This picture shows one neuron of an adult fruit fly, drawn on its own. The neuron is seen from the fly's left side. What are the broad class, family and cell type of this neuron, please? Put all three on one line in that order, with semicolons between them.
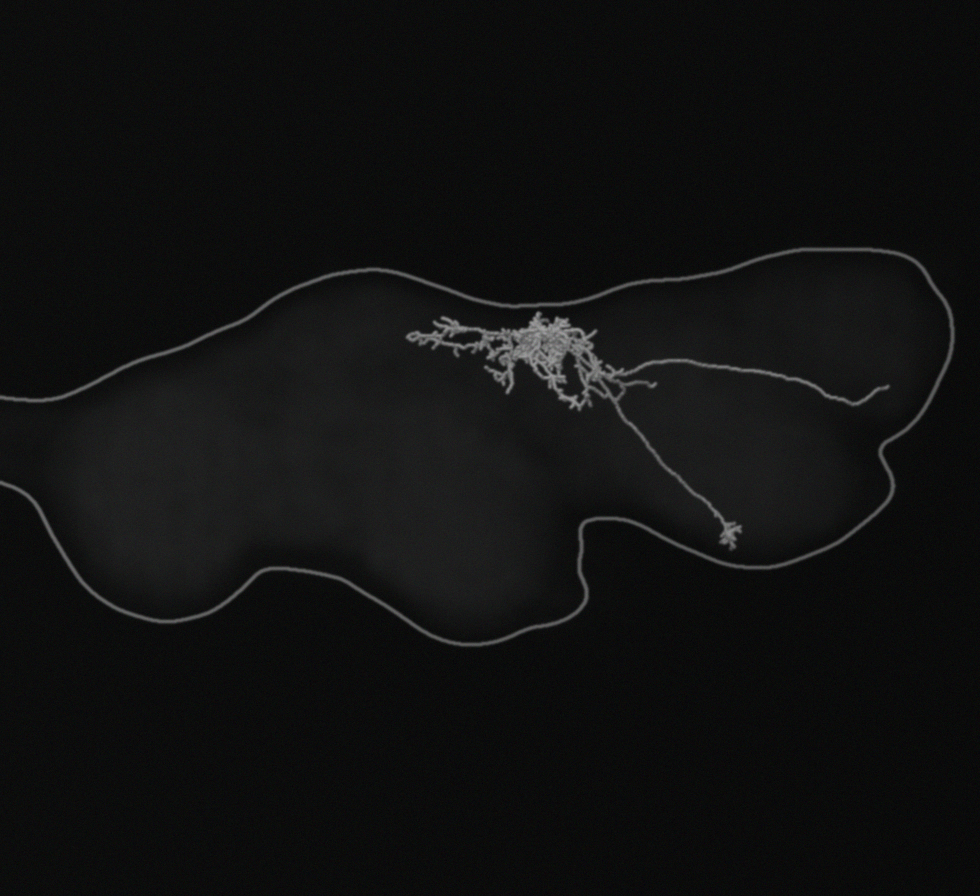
motor neuron of the nerve cord; hemilineage 08A; MNad28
